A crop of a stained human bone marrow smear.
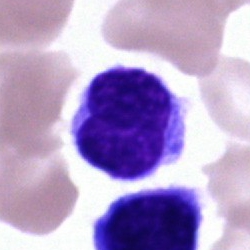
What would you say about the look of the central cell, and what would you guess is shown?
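Take your time with the outline first: it is roughly round. Inside, the nucleus fills most of the cell, and a curved groove runs across it, so it looks folded. The cytoplasm shows no granules. This cell is a lymphocyte.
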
